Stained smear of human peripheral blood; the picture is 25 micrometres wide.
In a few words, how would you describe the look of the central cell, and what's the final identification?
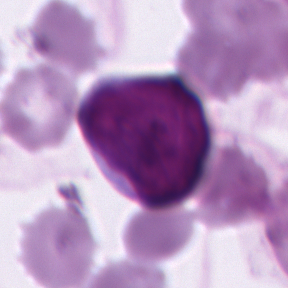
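First I note that the nucleus takes up almost the whole cell. Cytoplasm shows only as a narrow, pale bluish crescent at the lower left. I can find no granules in it, and no vacuoles anywhere in the cell. The cell is a myeloblast.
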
